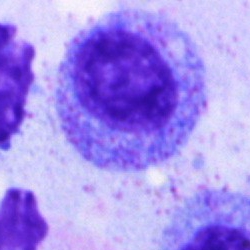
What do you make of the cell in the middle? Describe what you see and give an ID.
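Roughly round, that outline. The nucleus sits toward the top, so there's a wider band of cytoplasm below it, and that cytoplasm is pale blue. Small reddish-purple granules are scattered in the background around the cell. This is a myelocyte.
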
